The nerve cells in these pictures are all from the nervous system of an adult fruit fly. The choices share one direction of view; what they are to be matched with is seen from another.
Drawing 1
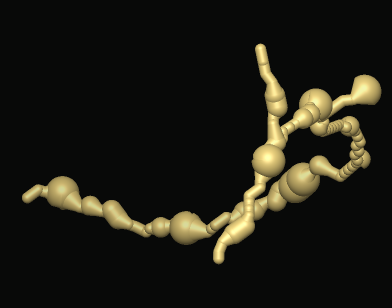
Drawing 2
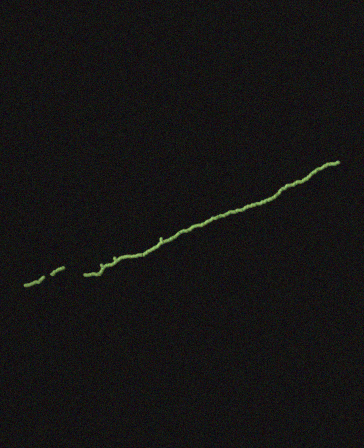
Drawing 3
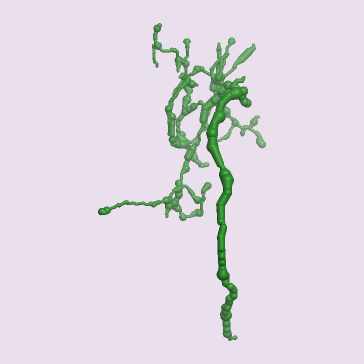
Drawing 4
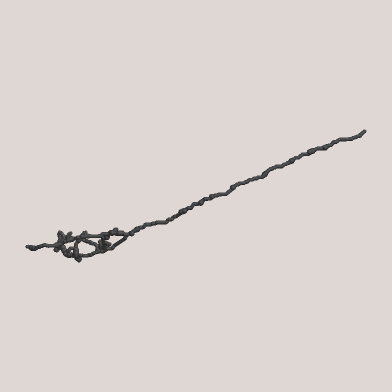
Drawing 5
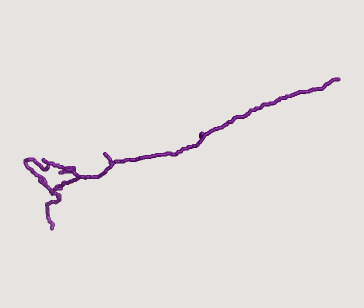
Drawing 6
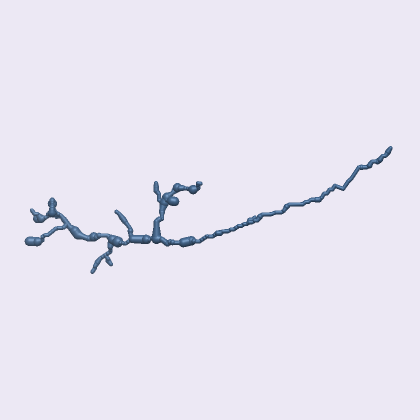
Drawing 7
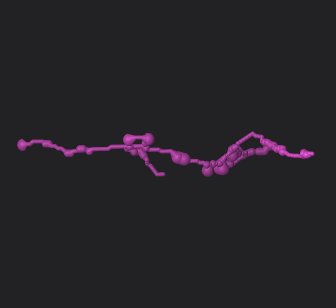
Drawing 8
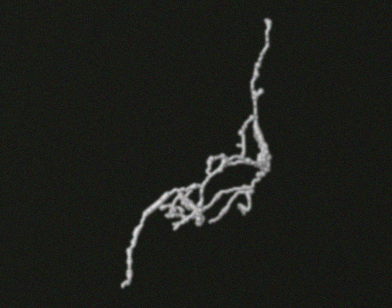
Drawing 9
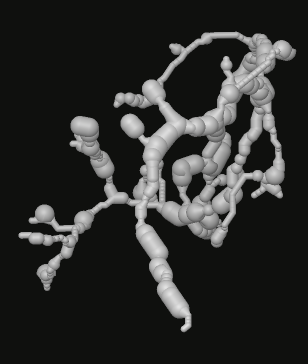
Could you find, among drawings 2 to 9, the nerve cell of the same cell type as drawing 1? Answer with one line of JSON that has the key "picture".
{"picture": 9}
